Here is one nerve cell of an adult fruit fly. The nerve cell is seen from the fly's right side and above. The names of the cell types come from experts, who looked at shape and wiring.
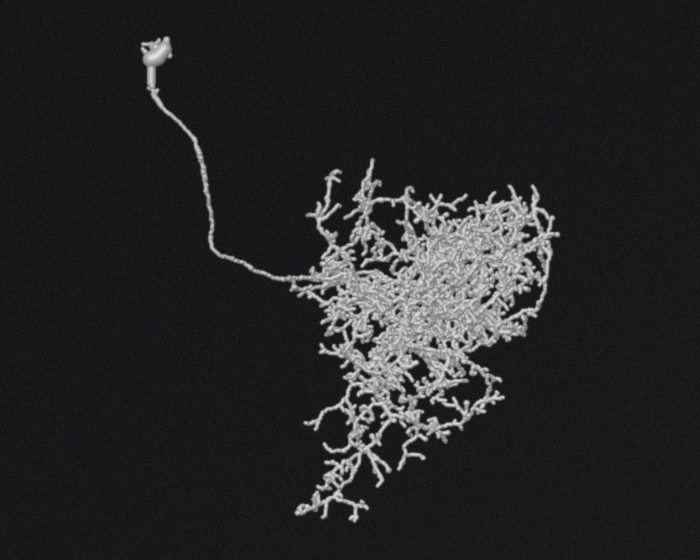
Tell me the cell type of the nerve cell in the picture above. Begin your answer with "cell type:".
cell type: AVLP542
